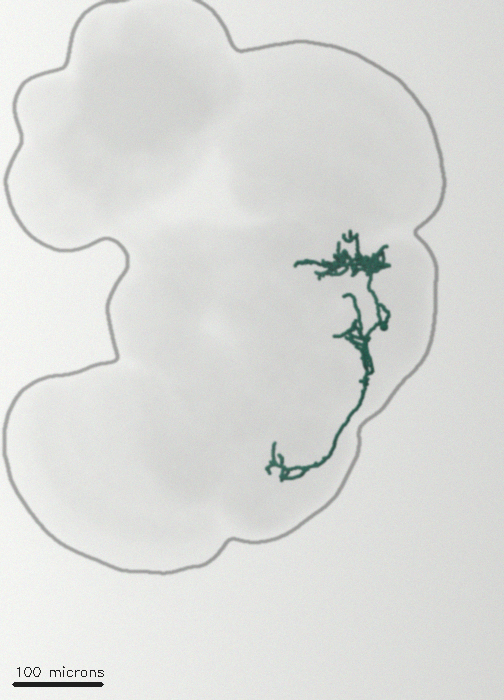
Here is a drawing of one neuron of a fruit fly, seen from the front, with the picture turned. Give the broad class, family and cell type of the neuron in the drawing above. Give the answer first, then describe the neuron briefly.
This is a central-brain intrinsic neuron. The family is hemilineage SLPad1_anterior. Its cell type is LH003m. The cell body is on the right of the picture. By the scale bar it is about 300 microns tall in this view.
